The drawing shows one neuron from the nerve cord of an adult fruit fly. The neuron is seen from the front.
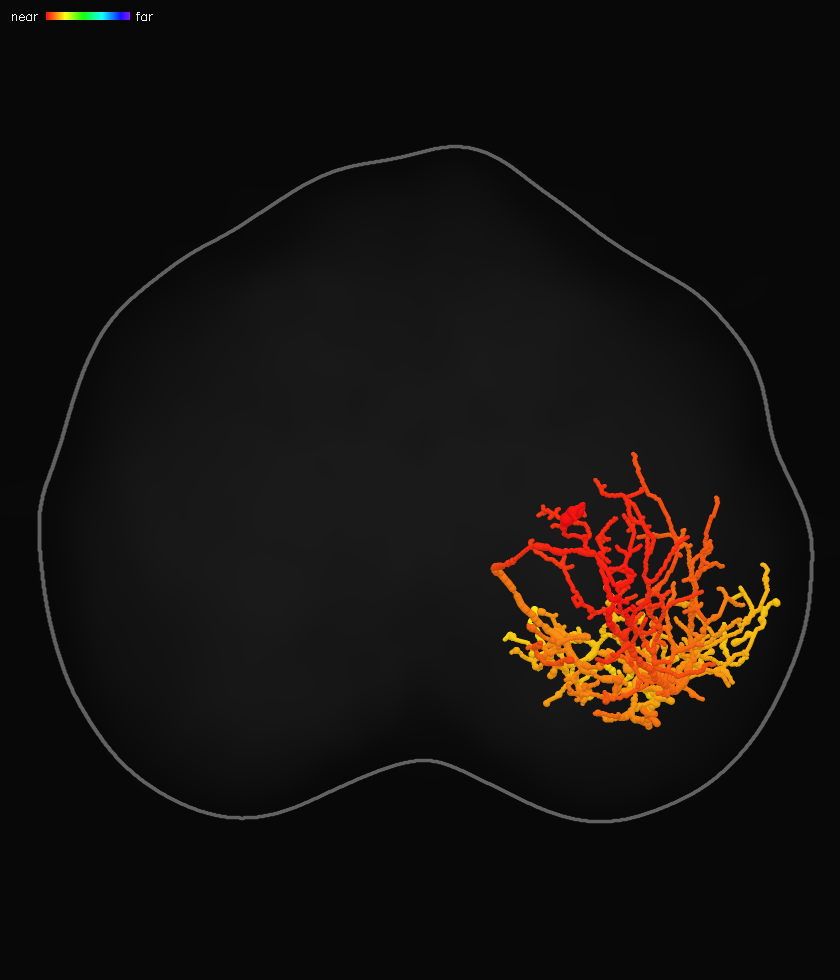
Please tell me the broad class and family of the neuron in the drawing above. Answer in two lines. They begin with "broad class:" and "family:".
broad class: nerve-cord intrinsic neuron
family: hemilineage 09A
